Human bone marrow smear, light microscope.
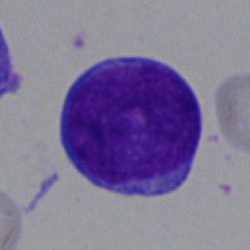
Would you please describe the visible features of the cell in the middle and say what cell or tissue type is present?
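The chromatin is finely granular and evenly spread, without coarse clumps. Deep blue staining marks the cytoplasm, which shows neither granules nor vacuoles. This cell is a blast.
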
